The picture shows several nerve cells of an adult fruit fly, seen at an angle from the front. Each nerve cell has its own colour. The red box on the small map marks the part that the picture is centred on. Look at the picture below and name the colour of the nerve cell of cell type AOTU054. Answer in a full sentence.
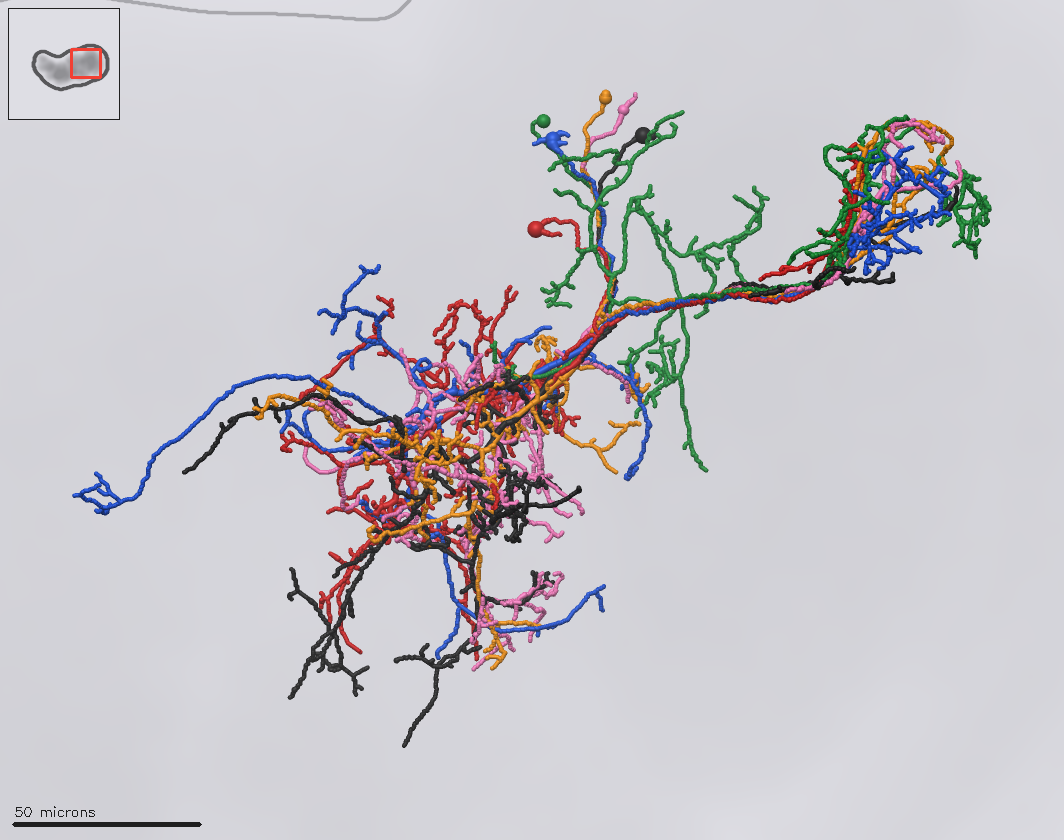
The colour is green.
